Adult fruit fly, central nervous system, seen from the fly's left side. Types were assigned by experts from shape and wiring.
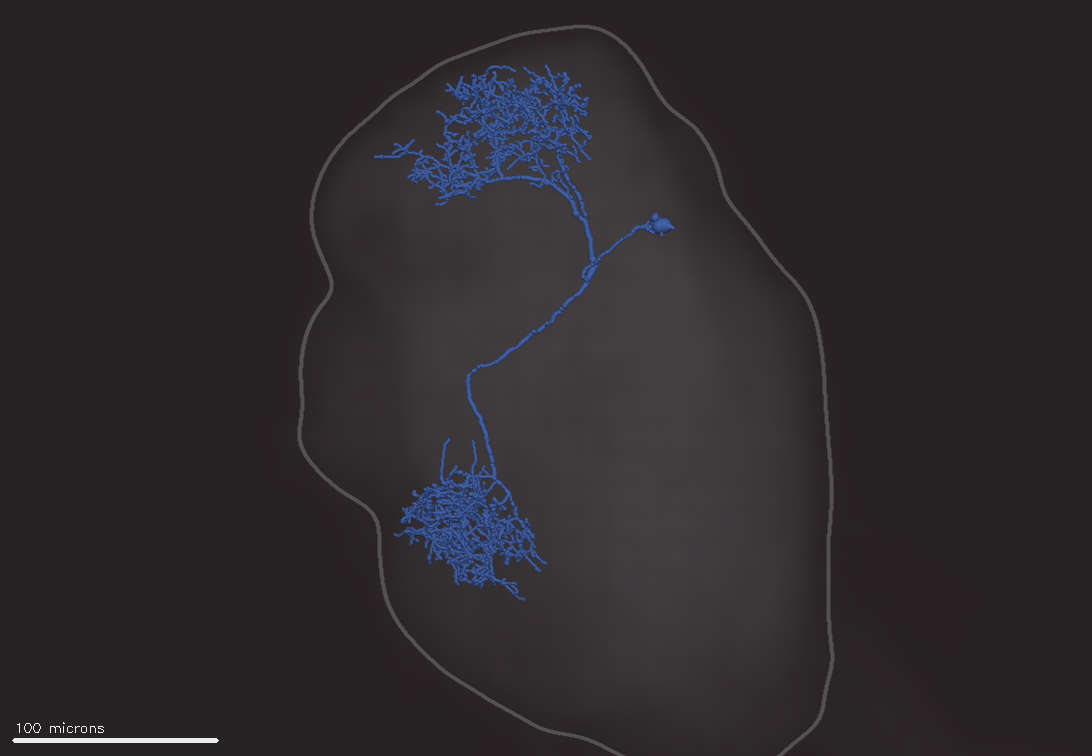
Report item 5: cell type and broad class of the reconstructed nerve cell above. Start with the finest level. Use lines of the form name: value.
cell type: SMP545
broad class: central-brain intrinsic neuron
